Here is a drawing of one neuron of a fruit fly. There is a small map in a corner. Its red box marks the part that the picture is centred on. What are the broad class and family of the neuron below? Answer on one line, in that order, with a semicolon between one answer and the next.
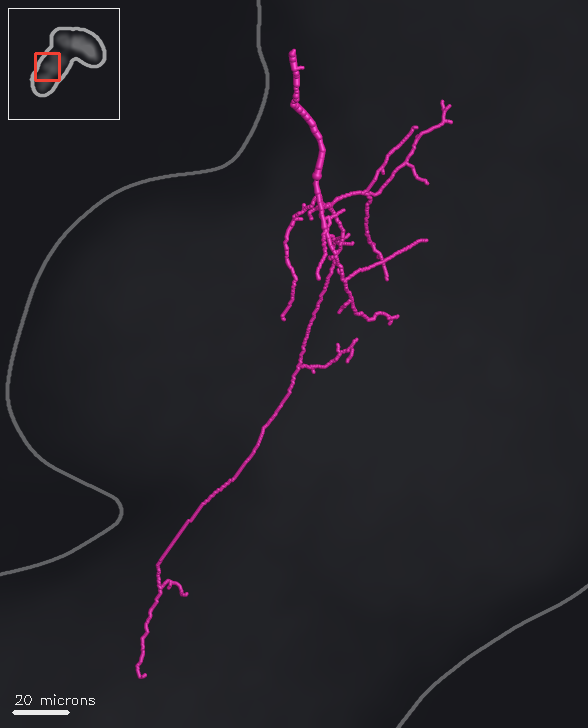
sensory neuron entering the nerve cord; class mechanosensory proprioceptive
